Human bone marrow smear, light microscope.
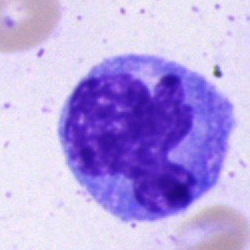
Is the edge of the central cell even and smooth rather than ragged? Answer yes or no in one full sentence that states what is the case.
Yes, what bounds this cell is a smooth, even outline.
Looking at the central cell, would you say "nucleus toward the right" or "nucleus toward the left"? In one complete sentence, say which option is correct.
It is toward the left that the nucleus of this cell lies.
